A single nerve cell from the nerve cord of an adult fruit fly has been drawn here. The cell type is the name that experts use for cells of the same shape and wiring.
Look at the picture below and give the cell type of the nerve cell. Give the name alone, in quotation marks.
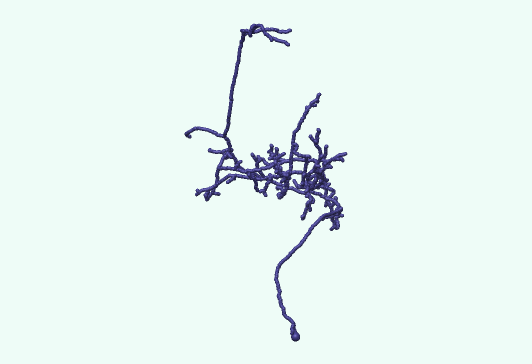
"IN06A088"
